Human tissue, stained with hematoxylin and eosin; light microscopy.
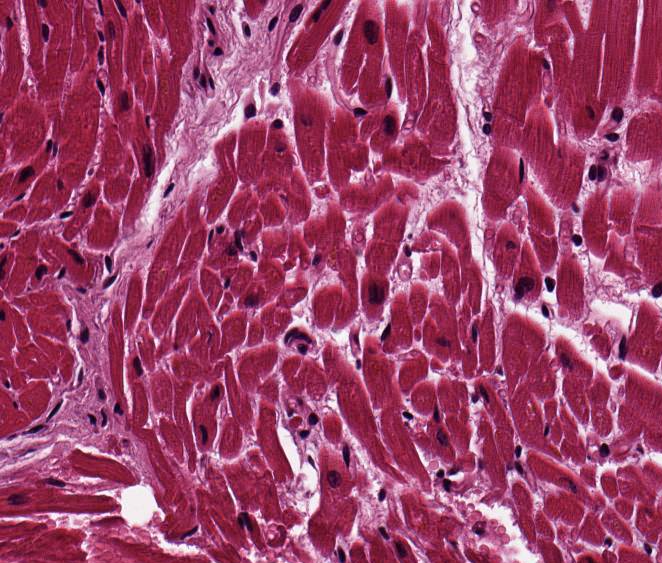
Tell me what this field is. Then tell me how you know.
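Mainly myocardium: almost the whole field is muscle fibres in bundles cut in different planes, some lengthwise, many obliquely.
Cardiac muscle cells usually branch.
Many fibres here branch and join neighbouring ones. No epithelium, glands or fat cells appear. Narrow white clefts between many fibres are consistent with shrinkage during processing.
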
